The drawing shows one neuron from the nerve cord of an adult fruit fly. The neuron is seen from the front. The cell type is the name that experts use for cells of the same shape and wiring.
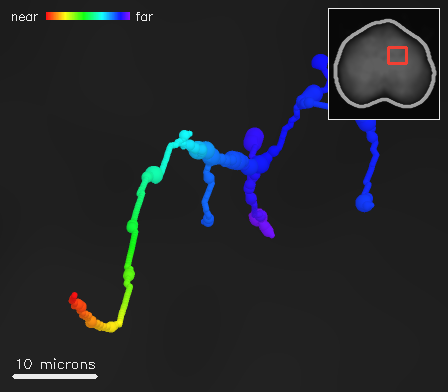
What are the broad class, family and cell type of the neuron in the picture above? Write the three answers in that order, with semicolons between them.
descending neuron; hemilineage LB7; DNge111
